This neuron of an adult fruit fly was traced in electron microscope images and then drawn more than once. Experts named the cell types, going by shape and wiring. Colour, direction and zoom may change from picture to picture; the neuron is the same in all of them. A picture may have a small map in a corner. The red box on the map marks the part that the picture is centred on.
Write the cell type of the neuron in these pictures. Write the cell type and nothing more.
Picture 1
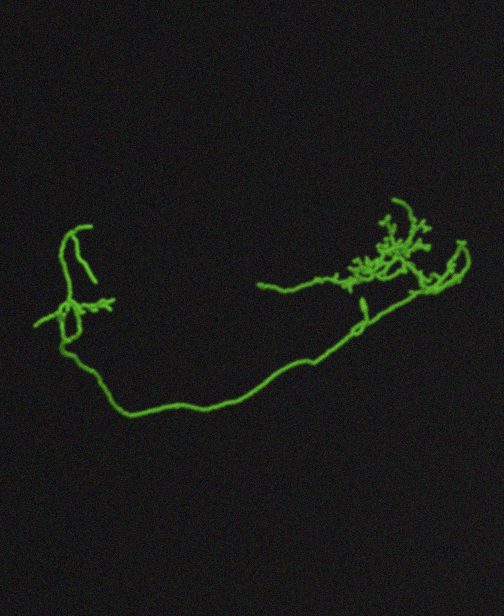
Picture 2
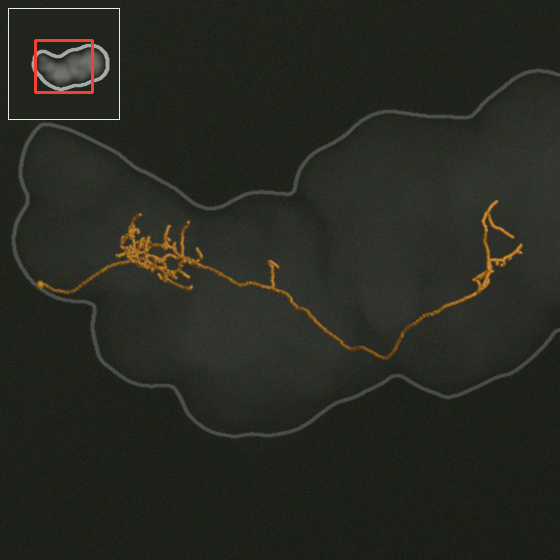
AN07B043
